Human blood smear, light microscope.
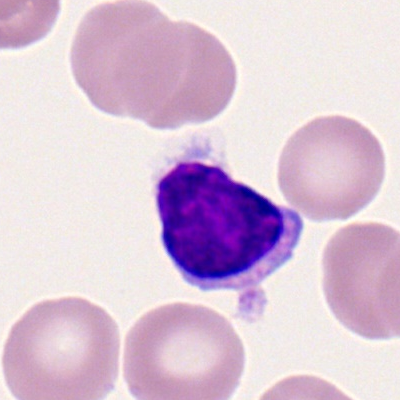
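Lymphocyte (middle cell). Nucleus: a single unlobed mass filling most of the cell. Top: pale, ragged tuft of cytoplasm projecting outward. Bottom: small bleb projecting downward.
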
